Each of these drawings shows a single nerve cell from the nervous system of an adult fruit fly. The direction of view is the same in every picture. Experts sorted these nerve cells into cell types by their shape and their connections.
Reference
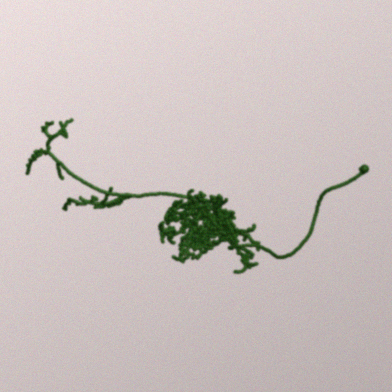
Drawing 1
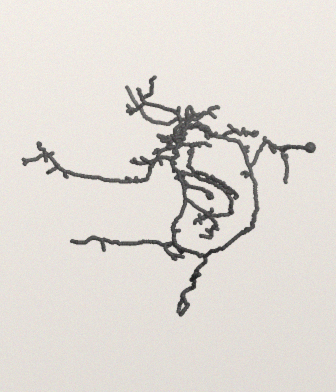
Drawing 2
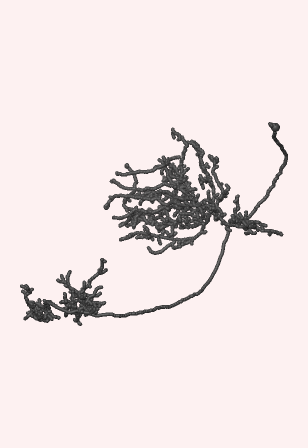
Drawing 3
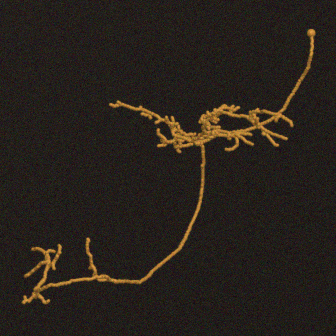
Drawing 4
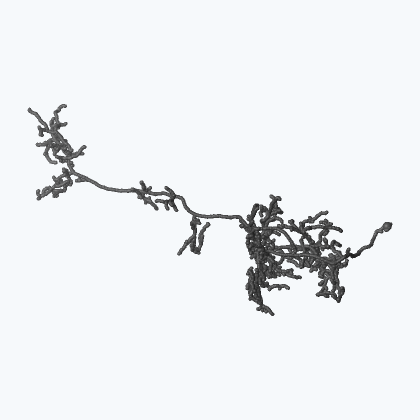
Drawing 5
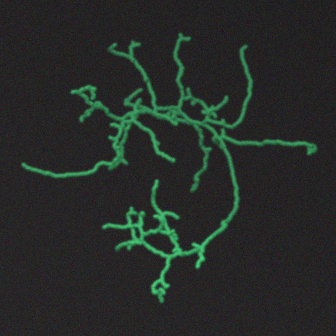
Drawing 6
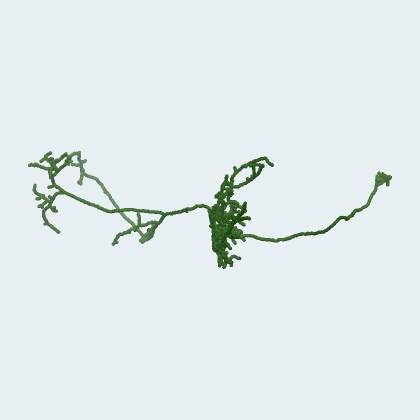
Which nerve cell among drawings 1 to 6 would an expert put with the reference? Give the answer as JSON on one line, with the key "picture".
{"picture": 6}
